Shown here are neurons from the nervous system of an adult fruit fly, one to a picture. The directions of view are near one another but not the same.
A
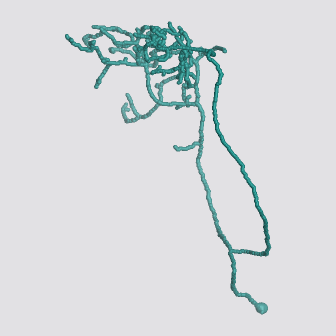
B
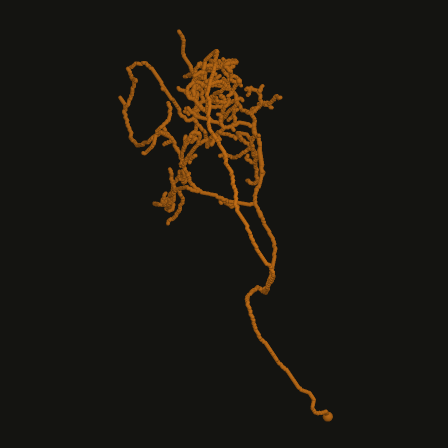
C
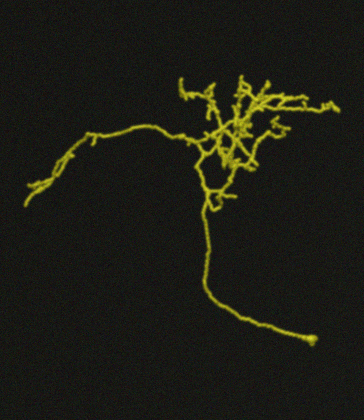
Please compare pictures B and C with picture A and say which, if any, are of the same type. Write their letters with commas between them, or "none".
B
